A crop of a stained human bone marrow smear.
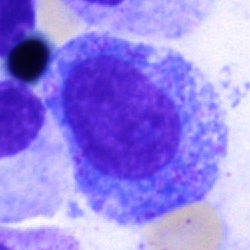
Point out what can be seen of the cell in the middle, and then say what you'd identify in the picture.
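Let me start with the nucleus, which sits off-centre toward the upper left of the cell. Its chromatin looks finely textured; I can't find any coarse dark clumps. Around it, the cytoplasm stains blue, and fine reddish-purple granules are scattered all through it. This cell is a promyelocyte.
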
